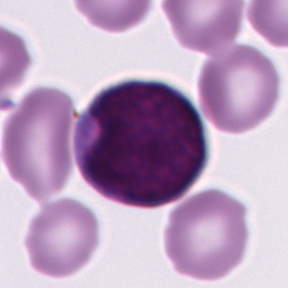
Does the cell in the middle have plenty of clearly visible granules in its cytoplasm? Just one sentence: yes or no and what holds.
No, no granules can be seen in the cytoplasm of this cell.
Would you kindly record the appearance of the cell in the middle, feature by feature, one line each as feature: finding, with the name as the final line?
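Outline: round
Chromatin: stains dark purple
Nucleoli: none that I can make out
Cytoplasm: a small pale lilac patch showing at the left edge
Name: myeloblast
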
